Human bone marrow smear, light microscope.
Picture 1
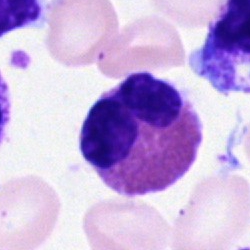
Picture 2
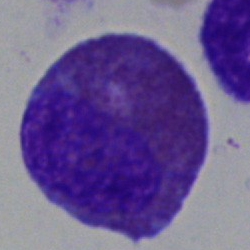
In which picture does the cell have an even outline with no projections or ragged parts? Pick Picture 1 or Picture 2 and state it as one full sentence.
The smooth outline belongs to the cell in picture 1.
